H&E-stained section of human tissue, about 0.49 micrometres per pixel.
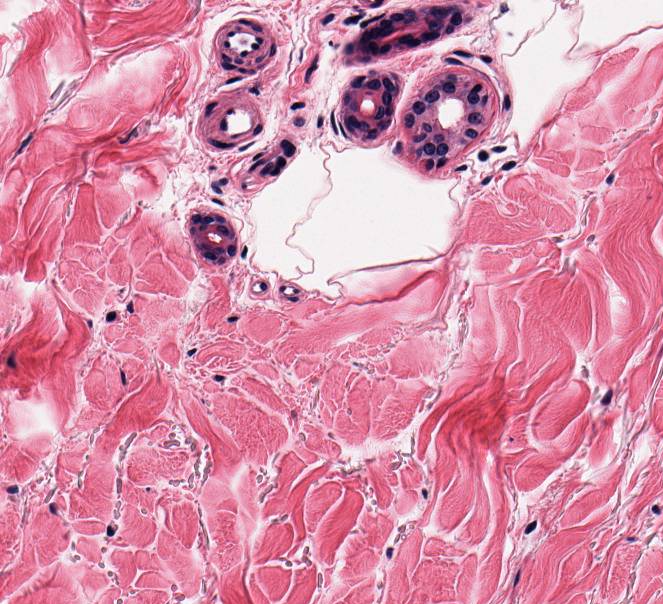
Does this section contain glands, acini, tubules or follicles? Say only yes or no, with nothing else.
Yes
